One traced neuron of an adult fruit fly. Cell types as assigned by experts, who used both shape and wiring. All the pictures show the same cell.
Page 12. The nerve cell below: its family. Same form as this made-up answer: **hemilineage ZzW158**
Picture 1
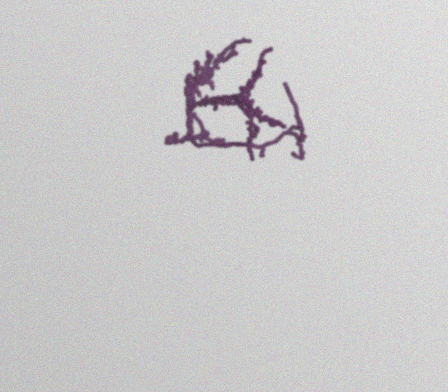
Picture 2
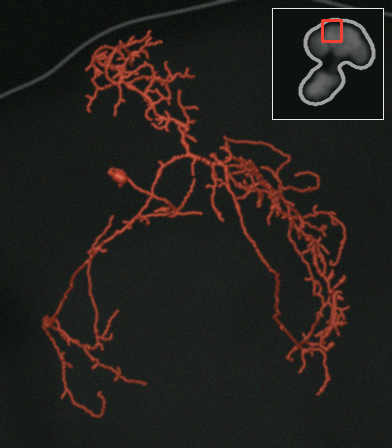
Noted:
**hemilineage SLPa&l1_anterior**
